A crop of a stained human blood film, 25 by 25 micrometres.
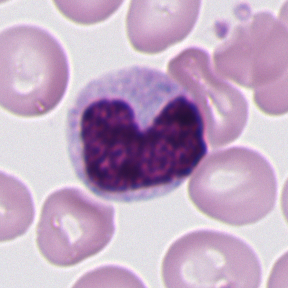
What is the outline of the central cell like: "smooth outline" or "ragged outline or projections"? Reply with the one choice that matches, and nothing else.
Smooth outline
